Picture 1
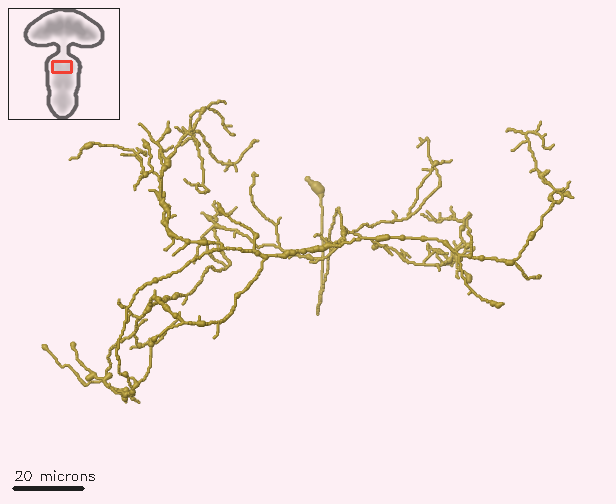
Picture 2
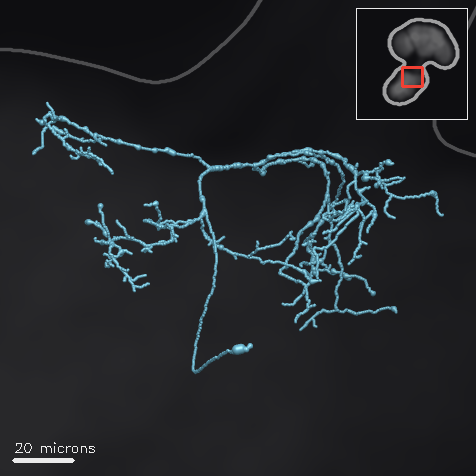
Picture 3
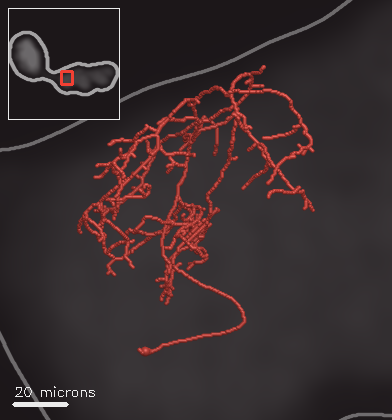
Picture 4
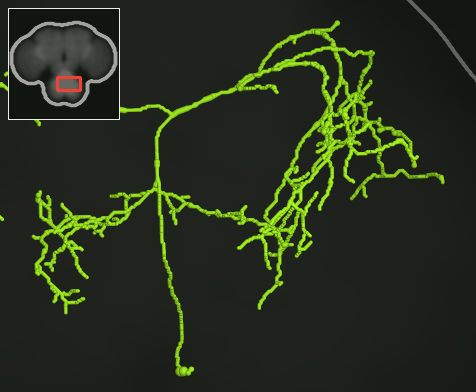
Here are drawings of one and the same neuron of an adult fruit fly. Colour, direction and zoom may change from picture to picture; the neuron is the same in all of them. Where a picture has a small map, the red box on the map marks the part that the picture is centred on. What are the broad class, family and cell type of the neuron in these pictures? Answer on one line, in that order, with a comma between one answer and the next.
nerve-cord intrinsic neuron, hemilineage 02A, IN02A029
